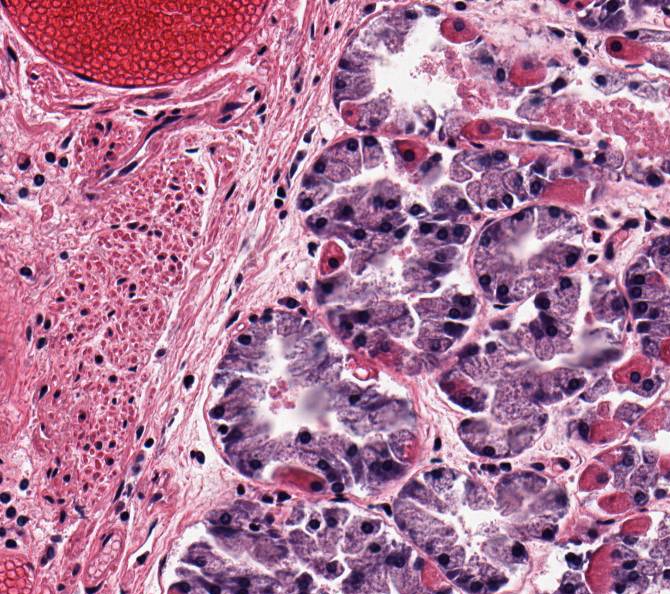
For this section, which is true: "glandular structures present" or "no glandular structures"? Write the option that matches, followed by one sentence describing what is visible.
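Glandular structures present. Closely packed glands fill the right two-thirds of the field, while fibrous and fibre-bundle tissue occupies the left third.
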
